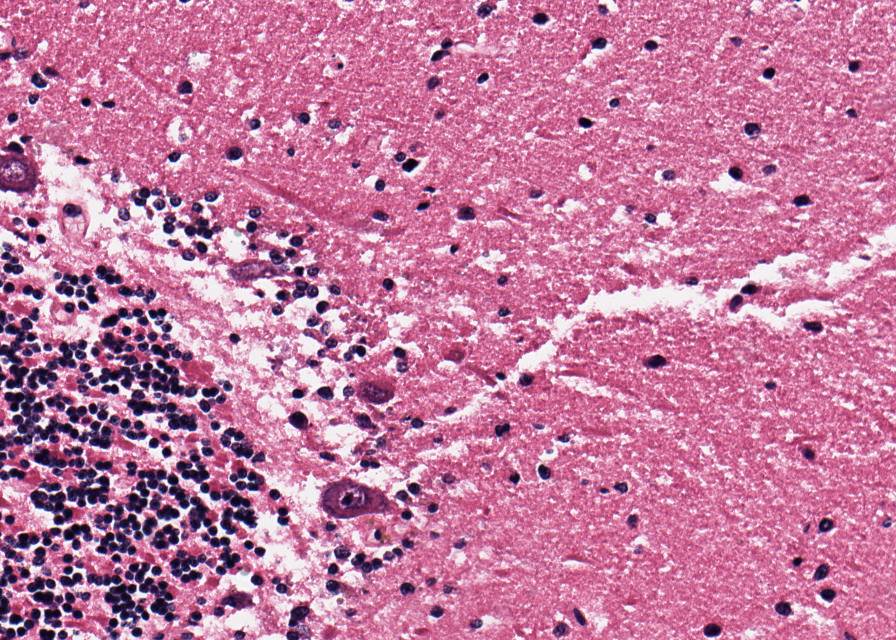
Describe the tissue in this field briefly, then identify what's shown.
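I see a dense sheet of small, round, deeply stained nuclei at lower left, with almost no visible cytoplasm. Upper and right, the tissue is pale pink, finely granular, with sparse single nuclei. One large neuron sits lower middle, at the dense zone's edge. This is cerebellum.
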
